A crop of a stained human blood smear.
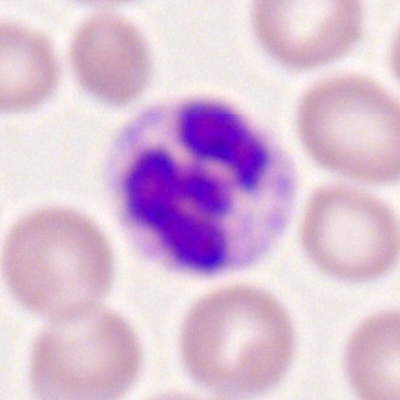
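Segmented neutrophil in the middle of this stained blood smear: note the nucleus in several separate lobes, its chromatin dense and dark purple, and the plentiful pale pinkish-lilac cytoplasm with fine, faint lilac granules.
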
